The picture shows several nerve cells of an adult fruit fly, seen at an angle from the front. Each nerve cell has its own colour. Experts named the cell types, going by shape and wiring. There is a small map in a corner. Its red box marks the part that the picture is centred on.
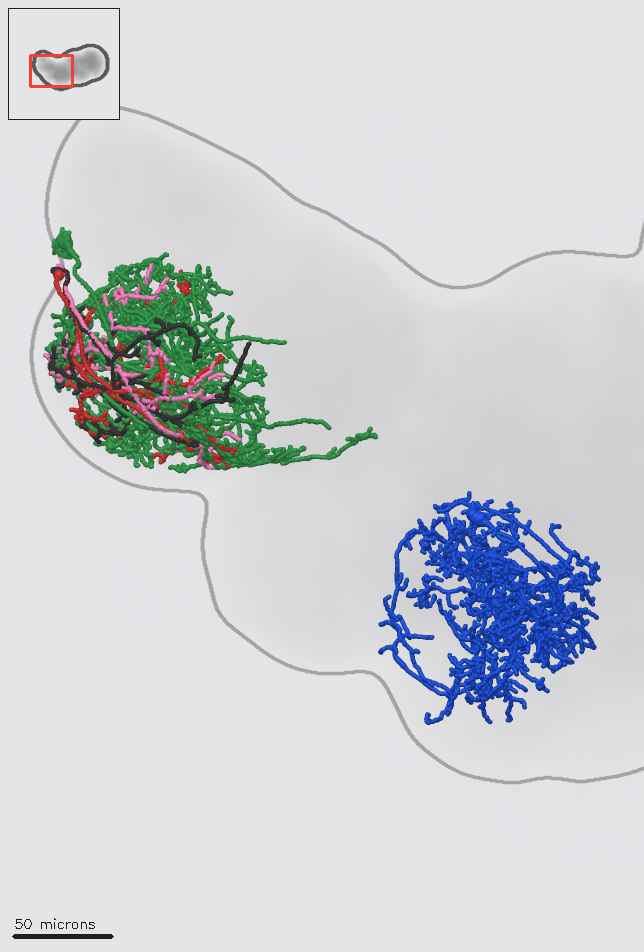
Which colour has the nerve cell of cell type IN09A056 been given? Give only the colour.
red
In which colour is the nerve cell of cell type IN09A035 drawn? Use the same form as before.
pink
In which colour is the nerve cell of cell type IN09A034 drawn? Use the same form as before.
black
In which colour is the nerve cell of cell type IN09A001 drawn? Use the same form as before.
green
